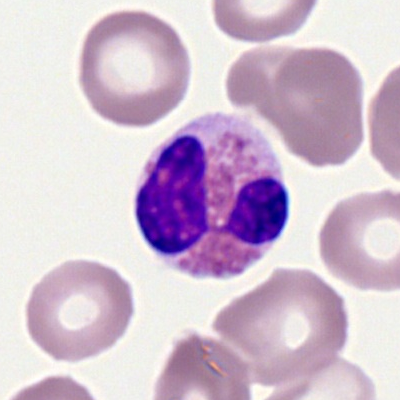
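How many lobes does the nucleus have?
Two, lying side by side, one on the left and one on the right.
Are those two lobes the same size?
No, the left lobe is larger than the right.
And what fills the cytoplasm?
Pink-orange granules, packed throughout.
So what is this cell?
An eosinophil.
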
